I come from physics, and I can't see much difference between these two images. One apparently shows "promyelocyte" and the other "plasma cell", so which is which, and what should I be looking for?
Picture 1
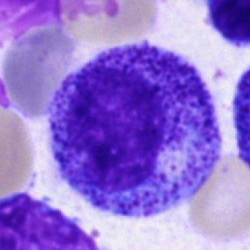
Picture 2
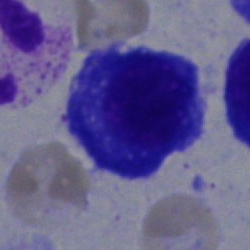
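Picture 1 is the promyelocyte, I'd say, and picture 2 the plasma cell. In the first, the outline is round and smooth, and the large nucleus sits off-centre toward the left. Granules lie over the surface of that nucleus too.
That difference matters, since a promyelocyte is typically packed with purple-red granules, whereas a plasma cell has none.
Between the granules the cytoplasm is pale blue, with a paler, less granular patch to the lower right of the nucleus, and I can't pick out any clear vacuoles. The second cell is roughly round, but its edge is slightly irregular and bumpy. All of it stains an intense dark blue.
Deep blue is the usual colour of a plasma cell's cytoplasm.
Small pale dots are scattered over its left half.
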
